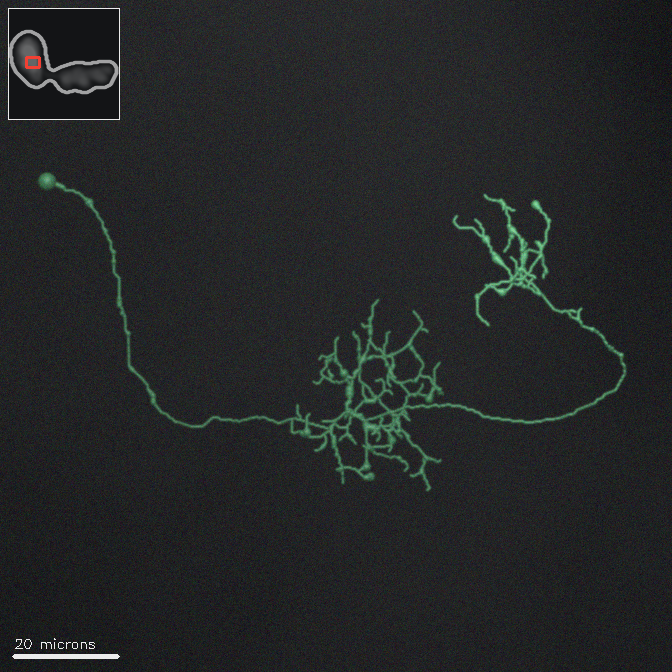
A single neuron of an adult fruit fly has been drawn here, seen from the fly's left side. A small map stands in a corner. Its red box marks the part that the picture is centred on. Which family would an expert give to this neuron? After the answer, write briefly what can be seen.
The family is Tm. Its broad class is optic-lobe intrinsic neuron. The cell body is at the upper left of the picture. By the scale bar it is about 110 microns wide in this view. The picture shows dozens of branch ends.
